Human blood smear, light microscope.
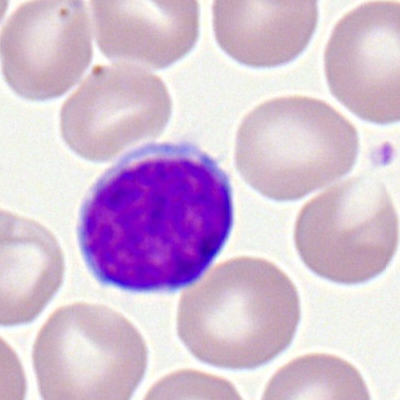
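Lymphocyte, seen at the centre of a stained blood smear. Note the dark purple chromatin, coarsely clumped, with paler patches lying between the clumps. No distinct nucleoli can be made out in the nucleus. Around it, the cytoplasm forms only a scant, pale blue rim, free of vacuoles.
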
